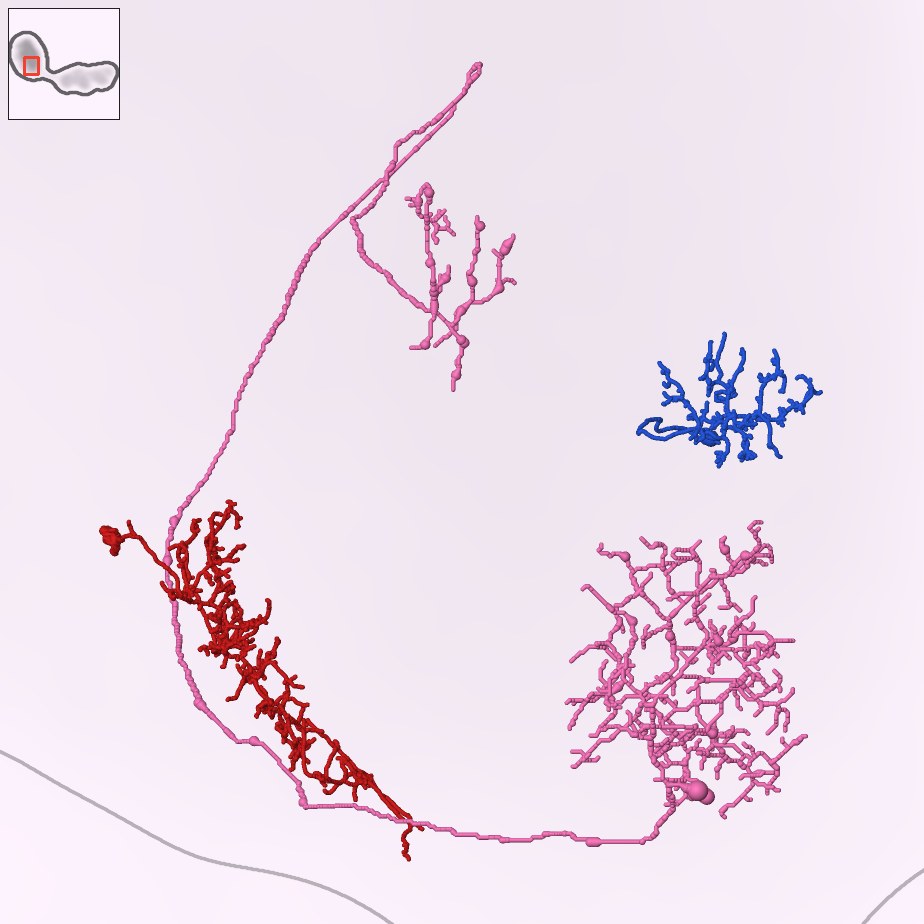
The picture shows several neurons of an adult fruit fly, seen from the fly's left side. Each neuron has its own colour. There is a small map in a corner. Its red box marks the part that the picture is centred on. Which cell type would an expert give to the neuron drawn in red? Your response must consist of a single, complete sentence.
This neuron is of the type Dm16.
